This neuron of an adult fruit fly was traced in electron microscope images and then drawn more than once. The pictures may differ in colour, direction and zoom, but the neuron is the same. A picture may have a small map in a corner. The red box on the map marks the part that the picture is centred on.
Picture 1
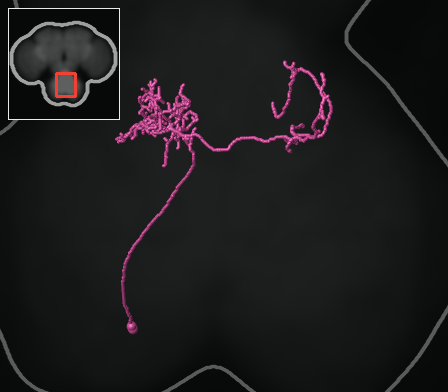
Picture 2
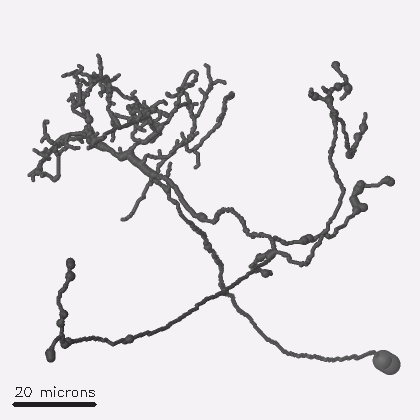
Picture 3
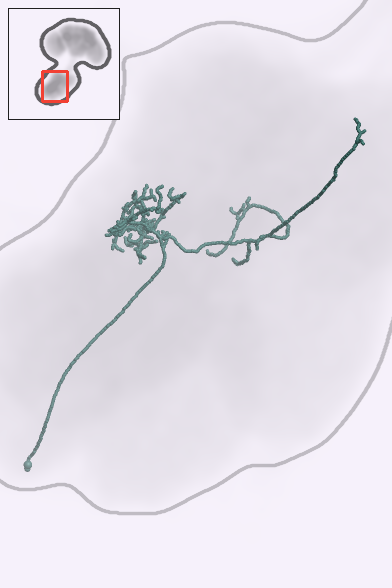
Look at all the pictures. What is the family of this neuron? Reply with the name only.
hemilineage 07B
